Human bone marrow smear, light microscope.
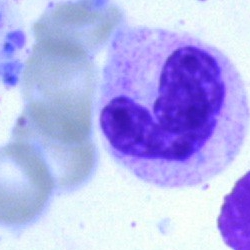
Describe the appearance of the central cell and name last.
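Look first at the nucleus: it curves into a deeply indented horseshoe, with the notch opening upward. Its chromatin is dark purple and coarsely clumped. Around it lies abundant pale pinkish-lilac cytoplasm, with fine pinkish-purple granules scattered all through it. The cell is a band neutrophil.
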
